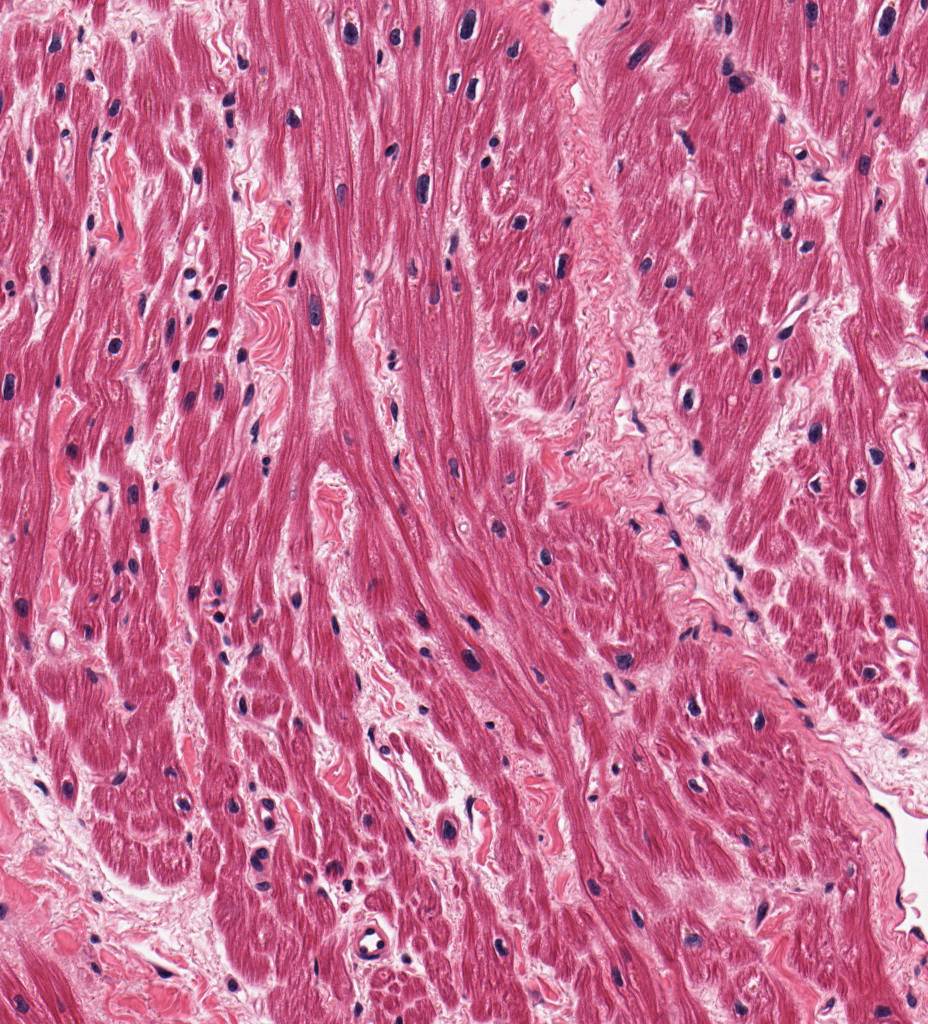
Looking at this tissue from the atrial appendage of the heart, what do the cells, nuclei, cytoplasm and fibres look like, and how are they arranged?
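The fibre cytoplasm stains deep pink-red and shows fine lengthwise streaking. Narrow white clefts lie between many of the fibres, and a larger empty gap occupies the right edge. Fat cells are absent throughout the field.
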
